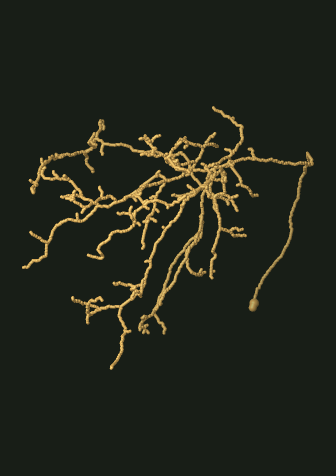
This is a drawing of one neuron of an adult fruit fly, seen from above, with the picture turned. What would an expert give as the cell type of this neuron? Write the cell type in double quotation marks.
"IN04B108"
